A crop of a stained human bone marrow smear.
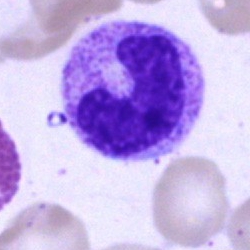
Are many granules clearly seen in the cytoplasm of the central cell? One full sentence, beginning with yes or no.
Yes, within its cytoplasm there are many visible granules.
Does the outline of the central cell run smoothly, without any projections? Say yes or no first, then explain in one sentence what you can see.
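Yes. The cell outline is round and smooth.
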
